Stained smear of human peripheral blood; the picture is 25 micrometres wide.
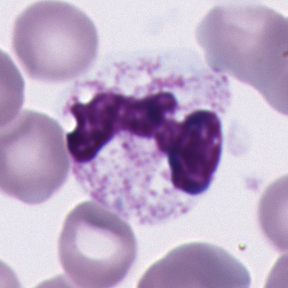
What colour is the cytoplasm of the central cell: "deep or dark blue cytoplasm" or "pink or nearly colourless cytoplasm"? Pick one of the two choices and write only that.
Pink or nearly colourless cytoplasm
